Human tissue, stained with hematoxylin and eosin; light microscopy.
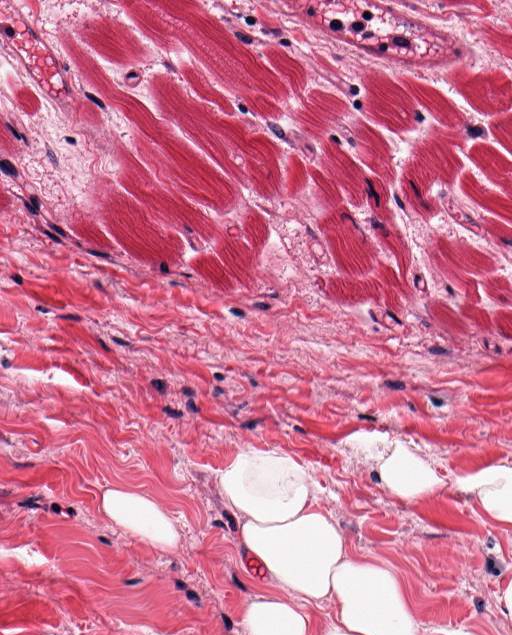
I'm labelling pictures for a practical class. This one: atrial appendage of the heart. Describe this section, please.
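The muscle fibres, as I follow them, run diagonally from upper left toward lower right. Lower down, it turns to wavy pink collagen bundles with scattered dark, spindle-shaped nuclei. Across the lower right I see adipocytes as clear, empty, rounded spaces.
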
